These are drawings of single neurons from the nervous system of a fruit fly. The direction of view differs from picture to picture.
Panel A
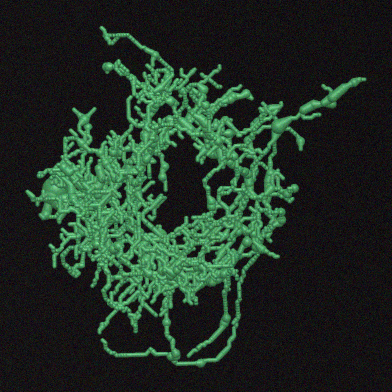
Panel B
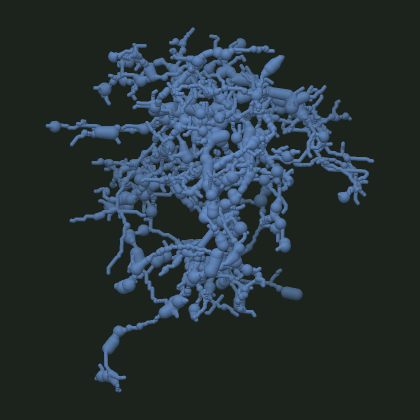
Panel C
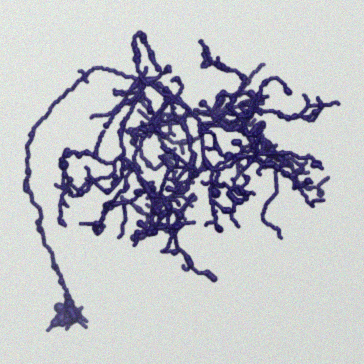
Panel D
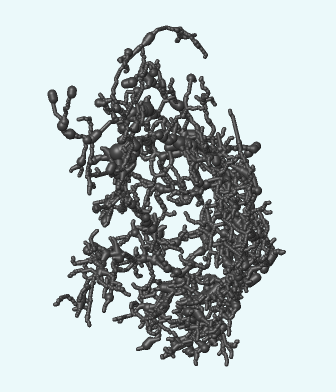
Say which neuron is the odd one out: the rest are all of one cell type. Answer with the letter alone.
C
